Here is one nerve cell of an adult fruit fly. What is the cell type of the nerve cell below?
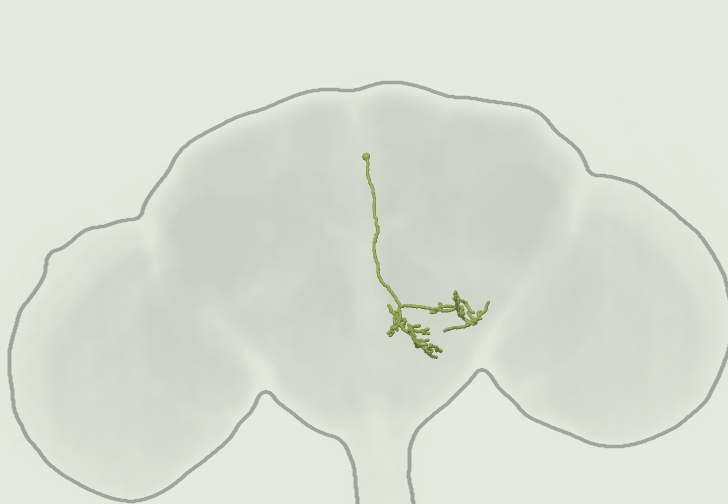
WED103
